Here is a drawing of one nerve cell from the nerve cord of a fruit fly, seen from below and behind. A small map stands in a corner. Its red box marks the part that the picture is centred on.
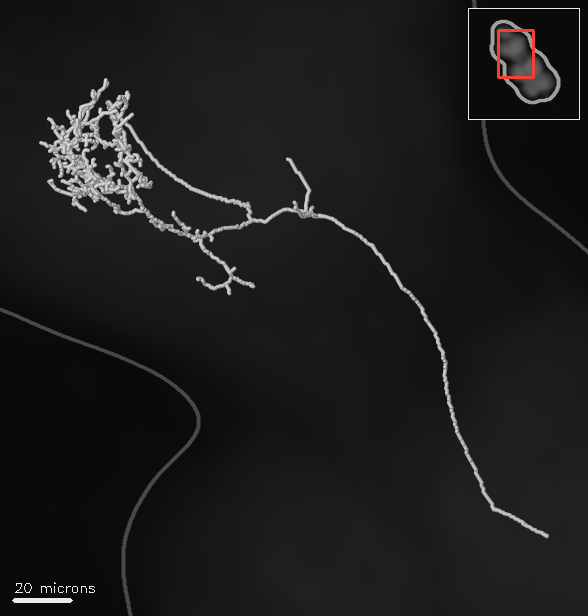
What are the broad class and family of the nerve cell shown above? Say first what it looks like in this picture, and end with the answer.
From left to right in the picture it spans about 180 microns. The picture shows dozens of branch ends. It is a nerve-cord intrinsic neuron. Its family is hemilineage 23B.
